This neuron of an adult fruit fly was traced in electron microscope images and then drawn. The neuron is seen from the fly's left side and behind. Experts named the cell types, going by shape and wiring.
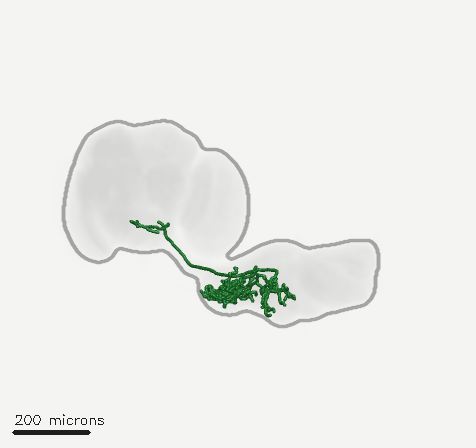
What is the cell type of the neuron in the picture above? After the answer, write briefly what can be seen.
The cell type is AN07B005. It is an ascending neuron. From left to right in the picture it spans about 450 microns. In this view it is wider than it is tall.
